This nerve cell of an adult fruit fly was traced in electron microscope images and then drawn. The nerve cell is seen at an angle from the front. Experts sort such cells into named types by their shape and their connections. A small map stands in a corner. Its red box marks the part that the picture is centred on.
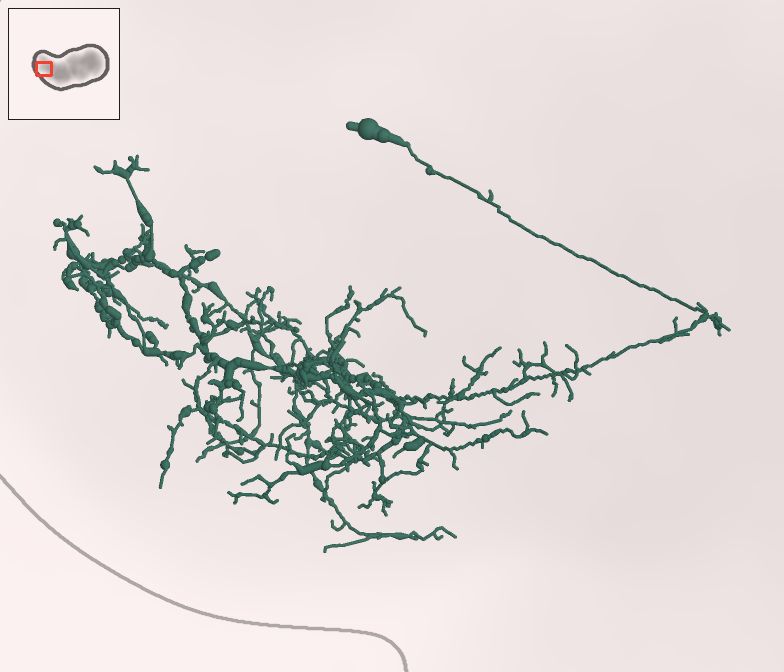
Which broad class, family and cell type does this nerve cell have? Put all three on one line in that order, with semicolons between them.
nerve-cord intrinsic neuron; hemilineage 12B; IN12B024_b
